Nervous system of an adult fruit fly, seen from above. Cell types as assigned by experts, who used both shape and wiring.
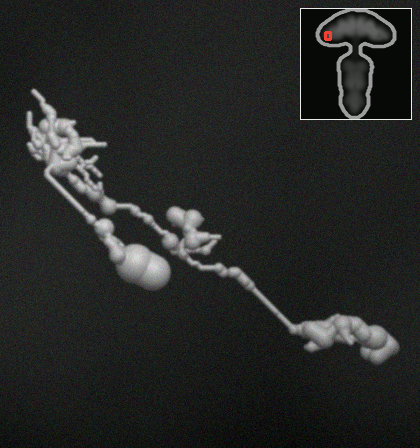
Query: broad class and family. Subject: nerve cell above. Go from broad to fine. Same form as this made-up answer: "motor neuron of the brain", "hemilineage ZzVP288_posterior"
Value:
"optic-lobe intrinsic neuron", "Mi"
